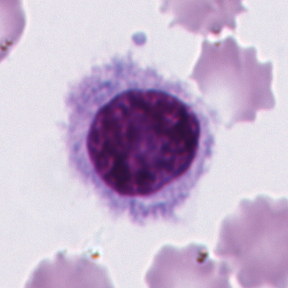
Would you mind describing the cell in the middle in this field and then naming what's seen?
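Apart from its fringe, the cell has a roughly round outline. The nucleus has a smooth edge, with no notch or fold. It lies near the centre of the cell, surrounded on all sides by a rim of cytoplasm. That cytoplasm is pale greyish-blue. The cell is a hairy cell.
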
